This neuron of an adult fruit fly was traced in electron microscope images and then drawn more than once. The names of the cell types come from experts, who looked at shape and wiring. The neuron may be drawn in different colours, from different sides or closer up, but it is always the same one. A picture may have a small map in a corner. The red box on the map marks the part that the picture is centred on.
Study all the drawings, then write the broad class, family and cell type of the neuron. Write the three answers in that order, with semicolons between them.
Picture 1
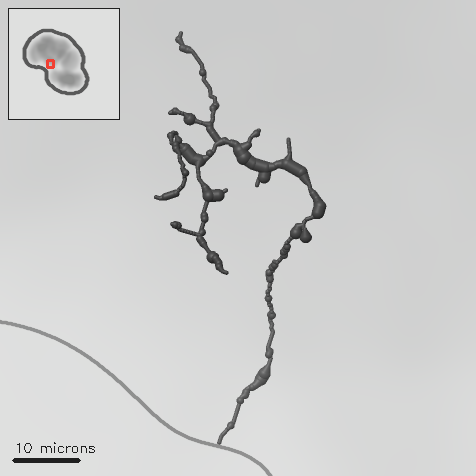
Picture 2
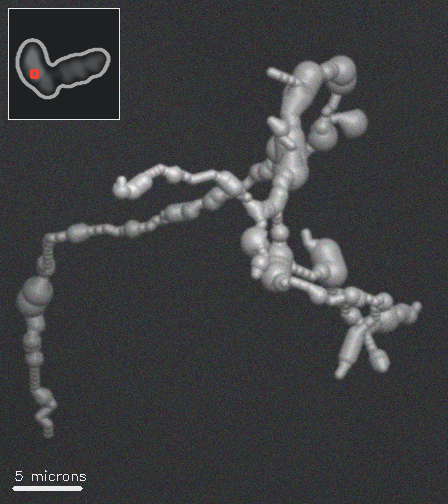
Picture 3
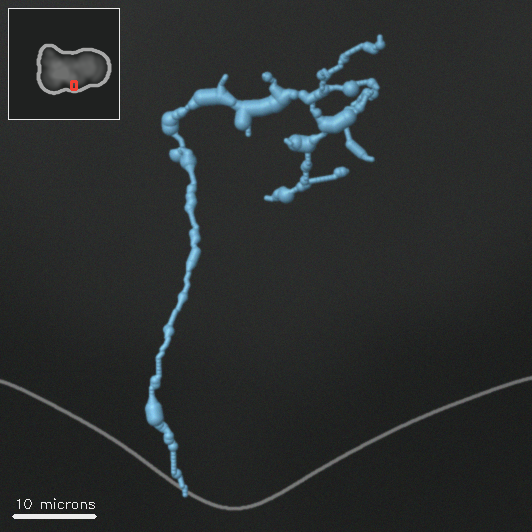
sensory neuron entering the brain; class mechanosensory; BM_MaPa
